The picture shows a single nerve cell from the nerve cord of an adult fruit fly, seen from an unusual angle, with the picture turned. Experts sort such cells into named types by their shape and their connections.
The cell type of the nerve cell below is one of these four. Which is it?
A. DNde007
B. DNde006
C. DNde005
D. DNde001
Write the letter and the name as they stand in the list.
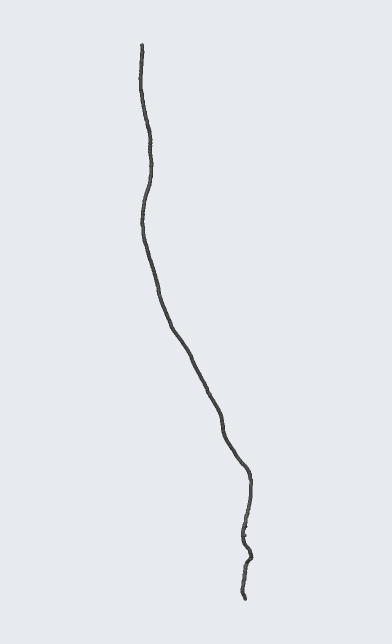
A. DNde007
